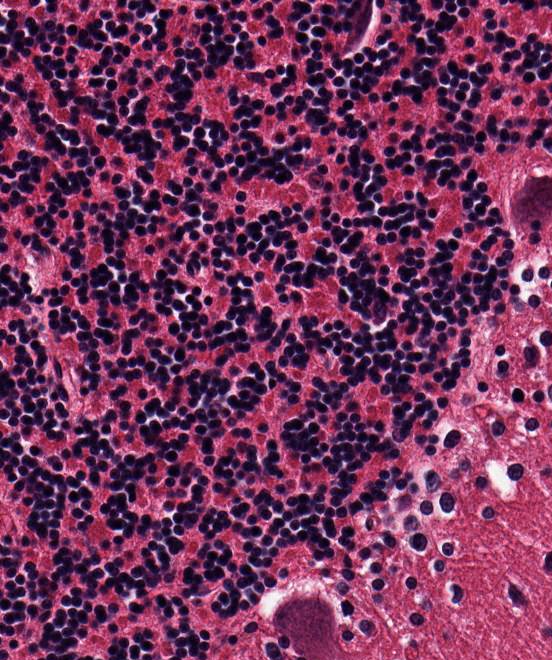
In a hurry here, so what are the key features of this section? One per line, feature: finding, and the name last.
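Dense zone: small dark nuclei filling most of the field, upper and left
Nuclei: small, round, uniformly dark, very little visible cytoplasm
Pale zone: finely fibrillar pink, sparse nuclei, lower right corner
Islands: small nucleus-free pink spots among dark clusters
Name: cerebellum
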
